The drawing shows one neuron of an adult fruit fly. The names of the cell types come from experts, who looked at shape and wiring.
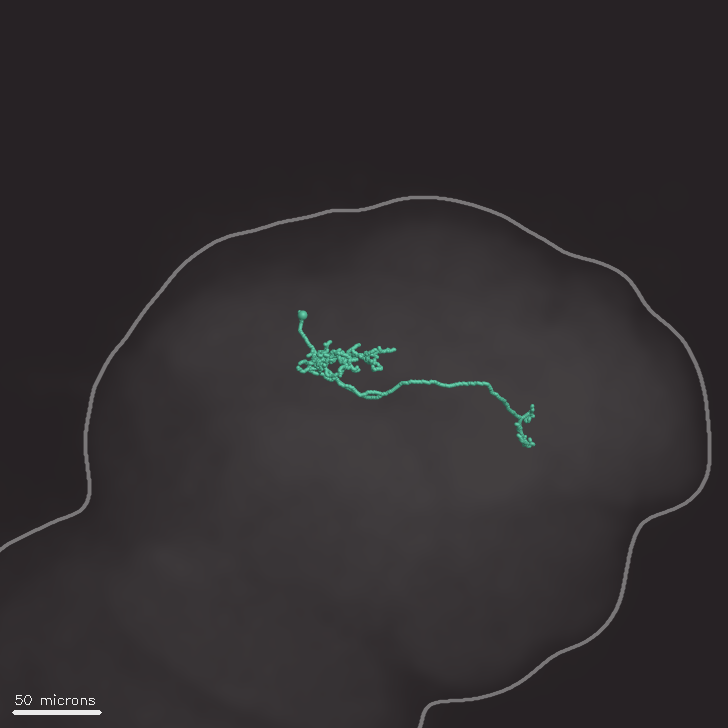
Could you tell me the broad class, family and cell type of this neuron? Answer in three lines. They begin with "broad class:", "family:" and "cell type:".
broad class: visual projection neuron
family: LC
cell type: LC24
